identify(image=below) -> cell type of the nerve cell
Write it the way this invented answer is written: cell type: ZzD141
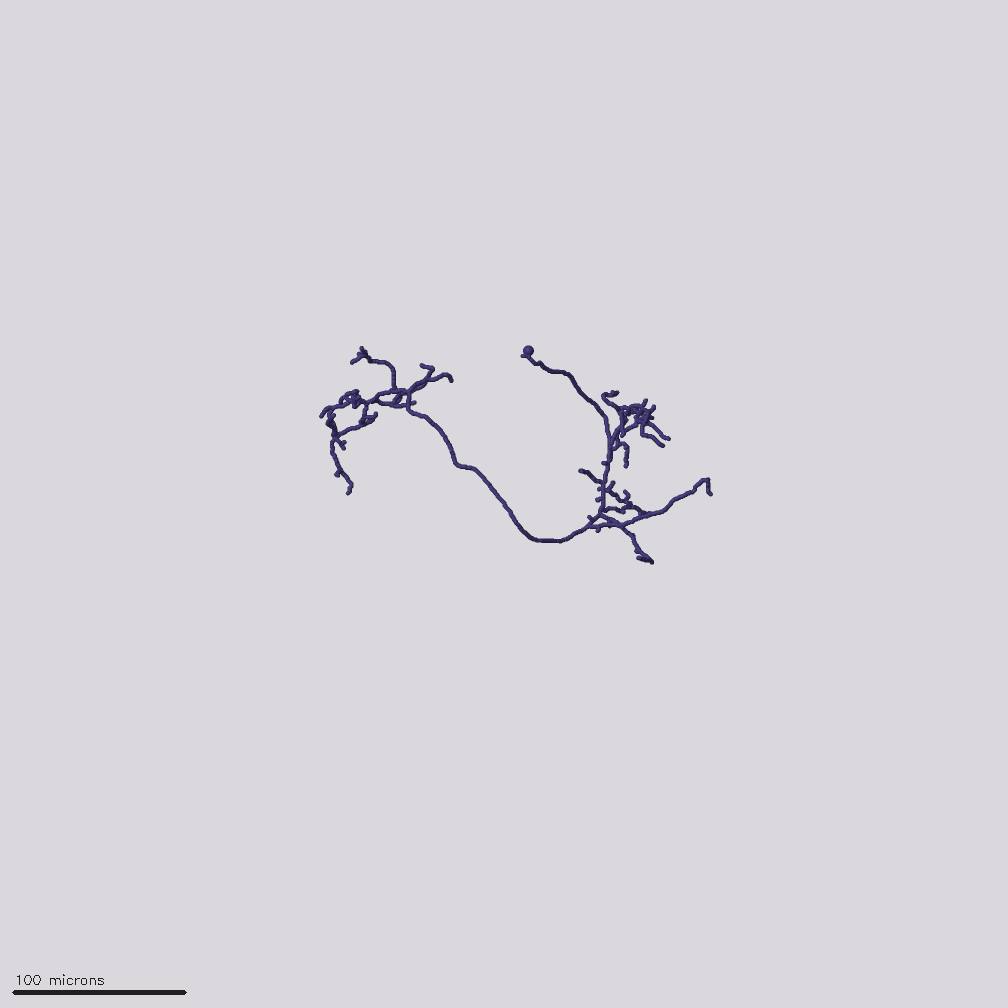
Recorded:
cell type: IN17A103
